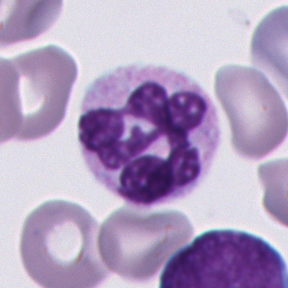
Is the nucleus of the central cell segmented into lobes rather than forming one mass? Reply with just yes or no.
Yes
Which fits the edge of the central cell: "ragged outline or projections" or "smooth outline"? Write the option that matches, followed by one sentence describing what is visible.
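Smooth outline. The cell is round with a smooth edge.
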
